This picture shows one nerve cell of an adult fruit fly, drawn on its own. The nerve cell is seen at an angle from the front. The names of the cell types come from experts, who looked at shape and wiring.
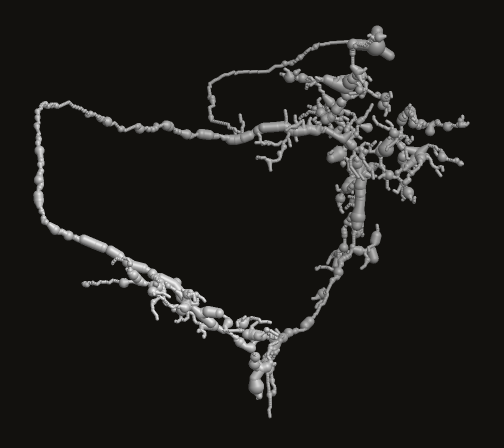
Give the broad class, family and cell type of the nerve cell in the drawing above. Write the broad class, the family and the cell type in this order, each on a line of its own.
central-brain intrinsic neuron
hemilineage VLPp&l1_posterior
PS178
